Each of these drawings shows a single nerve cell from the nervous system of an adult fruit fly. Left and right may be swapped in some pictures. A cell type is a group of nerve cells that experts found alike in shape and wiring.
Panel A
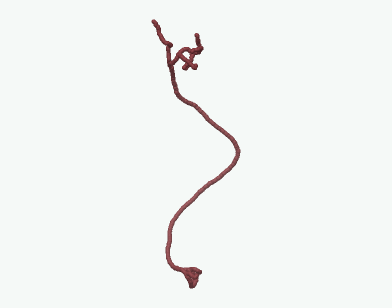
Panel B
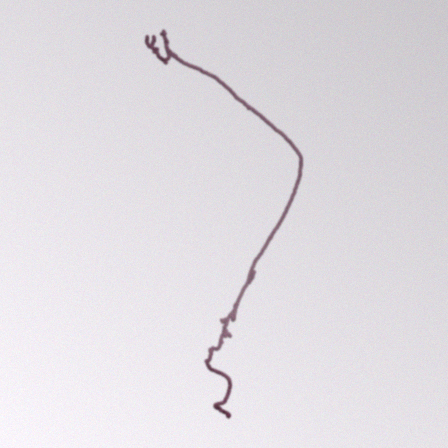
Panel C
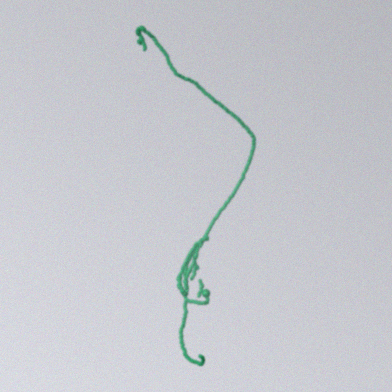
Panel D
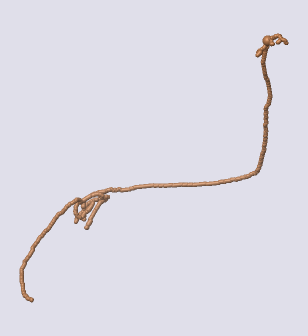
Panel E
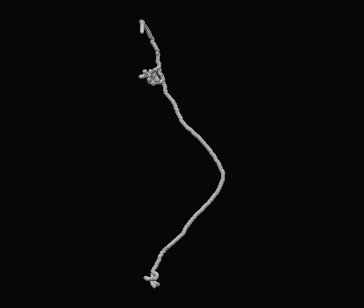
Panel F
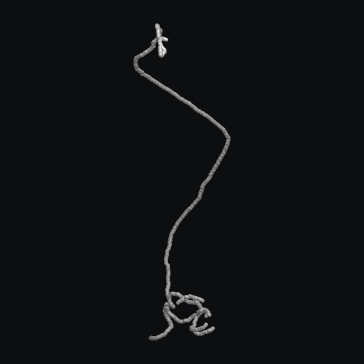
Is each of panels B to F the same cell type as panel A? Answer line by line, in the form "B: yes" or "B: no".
B: no
C: no
D: no
E: no
F: yes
